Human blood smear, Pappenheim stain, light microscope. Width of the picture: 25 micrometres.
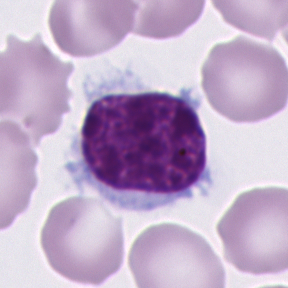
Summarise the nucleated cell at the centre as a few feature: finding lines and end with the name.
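Nucleus: oval, smooth outline, no indentation
Cytoplasm: rim wider lower left than right
Edge: frayed into many fine hair-like projections
Nuclear dot: single, tiny, dark, over right part
Name: hairy cell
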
